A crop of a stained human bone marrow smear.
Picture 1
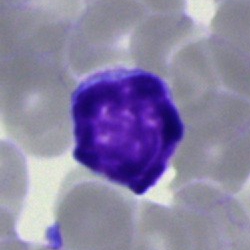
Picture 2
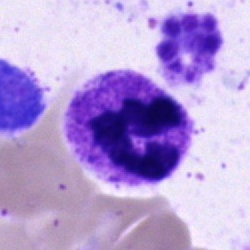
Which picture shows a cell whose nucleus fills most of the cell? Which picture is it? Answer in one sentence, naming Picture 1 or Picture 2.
In picture 1, the nucleus fills most of the cell.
